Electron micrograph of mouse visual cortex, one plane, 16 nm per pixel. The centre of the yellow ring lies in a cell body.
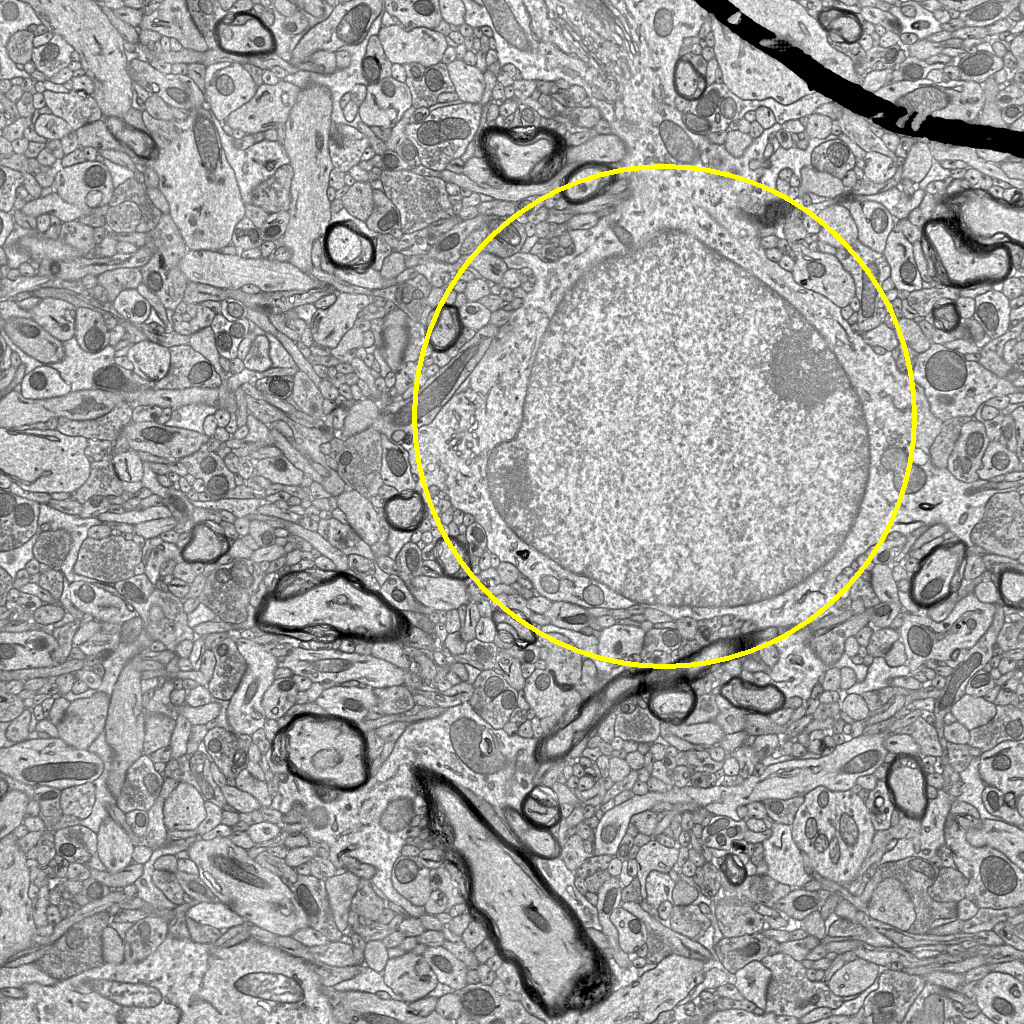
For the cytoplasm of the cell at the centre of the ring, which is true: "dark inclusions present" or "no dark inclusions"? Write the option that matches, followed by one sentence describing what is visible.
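Dark inclusions present. A small black dense particle sits in the cytoplasm just outside the lower-left edge of the nucleus.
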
